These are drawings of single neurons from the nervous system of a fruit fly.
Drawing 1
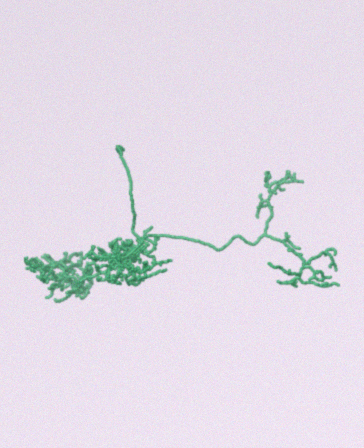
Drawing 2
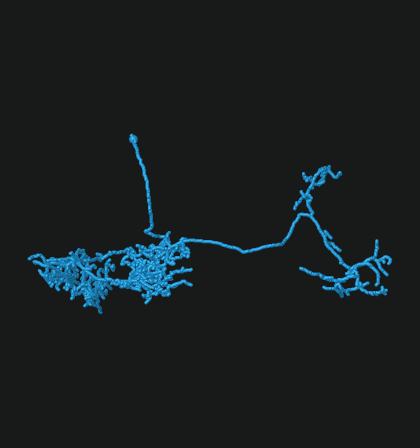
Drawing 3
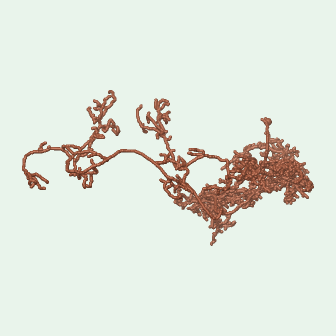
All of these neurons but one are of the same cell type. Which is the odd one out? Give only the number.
3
